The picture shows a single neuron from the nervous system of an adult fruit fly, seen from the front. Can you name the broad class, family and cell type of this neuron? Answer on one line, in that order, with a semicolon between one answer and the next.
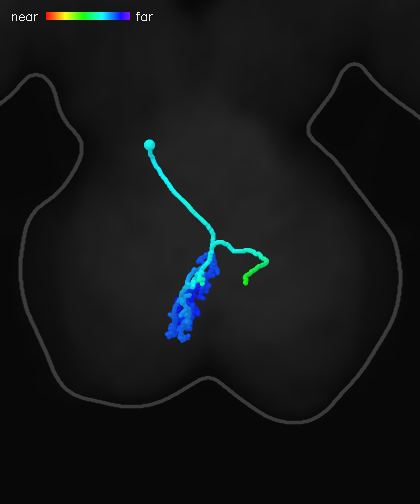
nerve-cord intrinsic neuron; hemilineage 23B; IN23B039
